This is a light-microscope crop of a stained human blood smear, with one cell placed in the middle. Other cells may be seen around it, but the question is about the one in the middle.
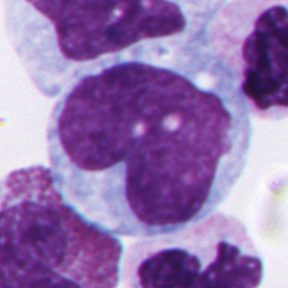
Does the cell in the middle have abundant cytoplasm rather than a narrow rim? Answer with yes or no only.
No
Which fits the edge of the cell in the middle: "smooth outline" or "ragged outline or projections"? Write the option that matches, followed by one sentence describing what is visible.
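Smooth outline. The cell has a round, smooth outline.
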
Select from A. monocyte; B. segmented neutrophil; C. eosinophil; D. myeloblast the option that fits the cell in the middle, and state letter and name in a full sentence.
The central cell in this crop is a monocyte, corresponding to option A, the correct option.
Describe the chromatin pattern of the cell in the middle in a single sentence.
The chromatin is fine throughout, without coarse clumps.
